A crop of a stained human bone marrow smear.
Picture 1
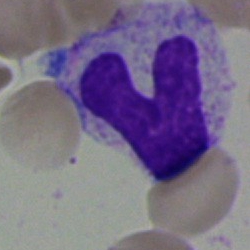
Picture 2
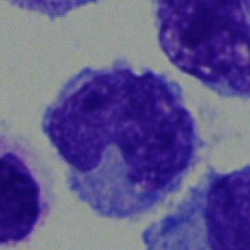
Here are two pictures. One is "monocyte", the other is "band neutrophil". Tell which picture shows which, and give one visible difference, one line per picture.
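Picture 1 shows a band neutrophil: The cytoplasm is plentiful and pale pinkish-lilac.
Picture 2 shows a monocyte: The nucleus fills most of the cell.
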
